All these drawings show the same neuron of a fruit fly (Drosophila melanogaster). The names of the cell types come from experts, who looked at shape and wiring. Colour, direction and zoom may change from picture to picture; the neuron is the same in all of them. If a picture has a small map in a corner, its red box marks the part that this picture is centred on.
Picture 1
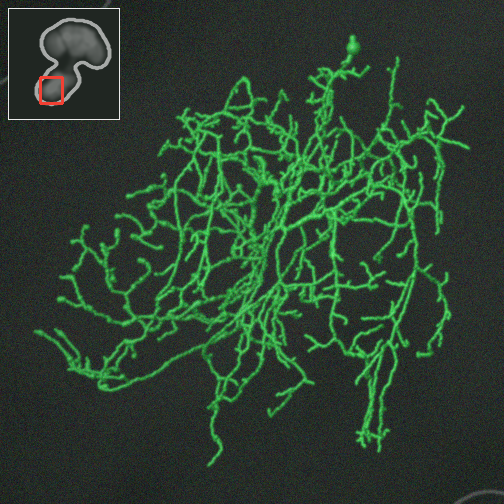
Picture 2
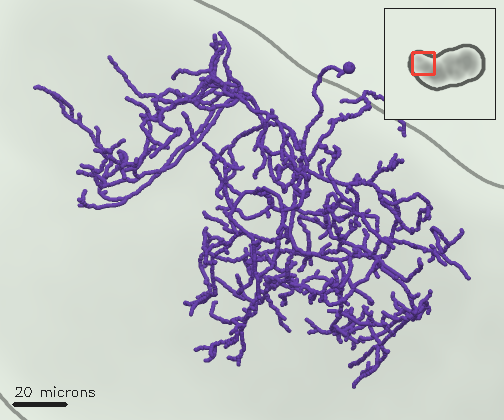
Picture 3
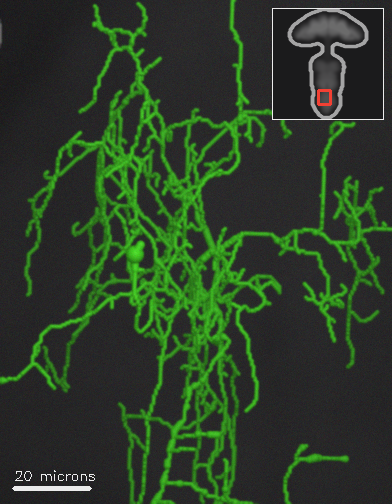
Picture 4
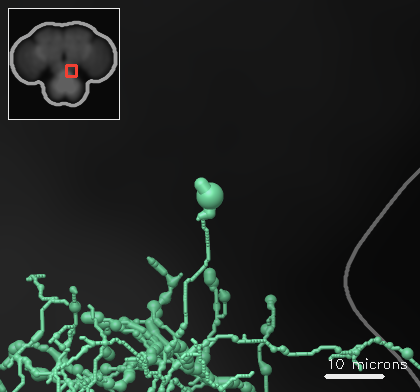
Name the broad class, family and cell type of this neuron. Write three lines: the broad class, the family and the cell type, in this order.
nerve-cord intrinsic neuron
hemilineage 09A
IN09A015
